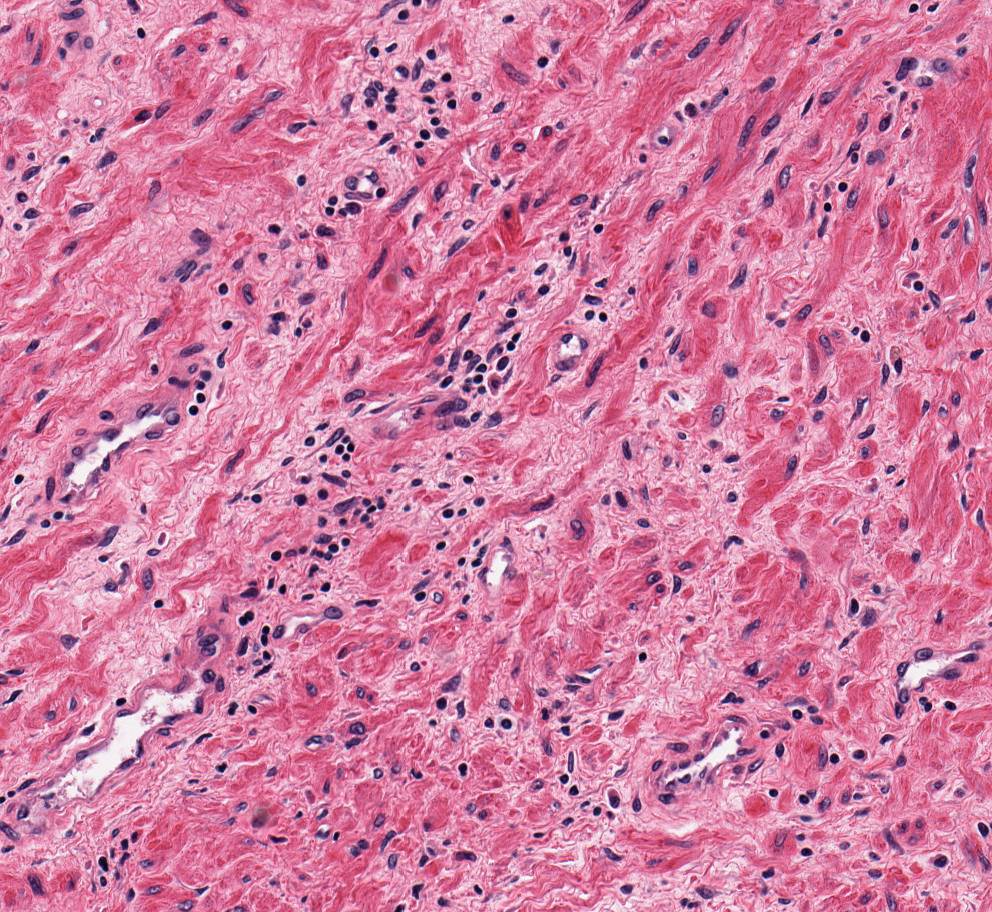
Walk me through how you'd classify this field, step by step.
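What you're looking at is fibromuscular stroma. The whole field is solid stroma of pink fibre bundles, and their cells have elongated, spindle-shaped dark nuclei.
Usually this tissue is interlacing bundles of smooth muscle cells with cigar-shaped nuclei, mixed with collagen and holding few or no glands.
Here, there are no glands, fat cells or epithelium at all.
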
